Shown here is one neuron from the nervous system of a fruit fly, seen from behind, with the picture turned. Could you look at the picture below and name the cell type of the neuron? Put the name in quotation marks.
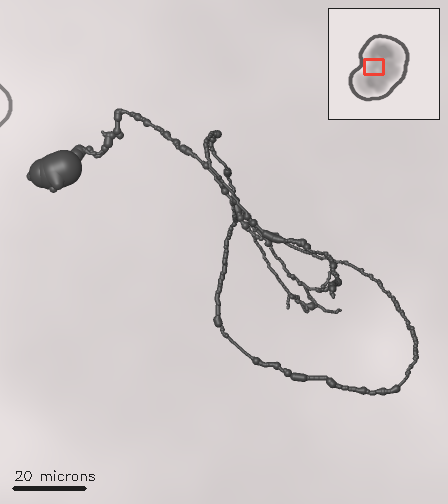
"GNG656"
